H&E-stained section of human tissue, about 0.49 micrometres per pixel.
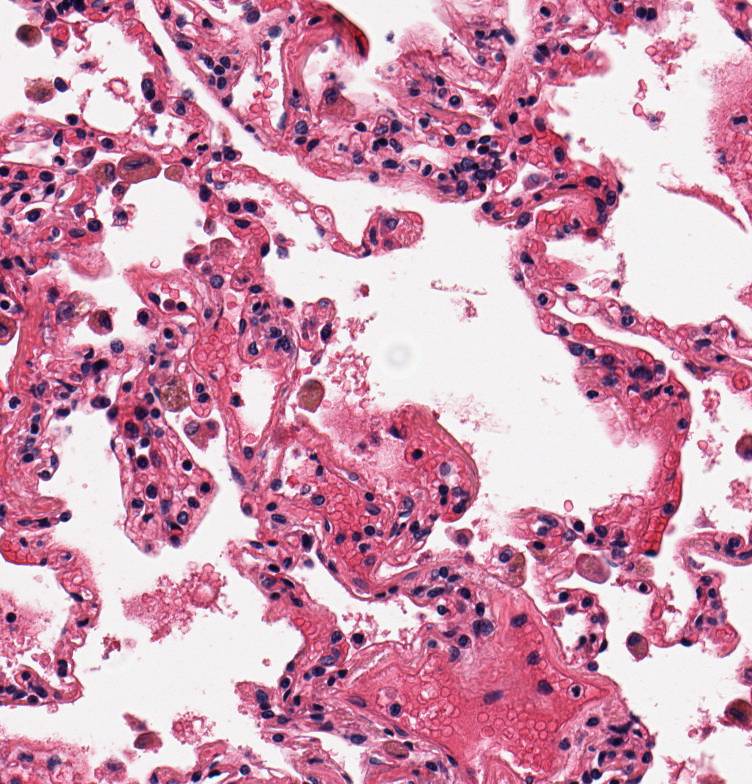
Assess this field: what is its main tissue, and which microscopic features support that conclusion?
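Alveolus it is: thin, branching pink septa make a network separating wide empty spaces.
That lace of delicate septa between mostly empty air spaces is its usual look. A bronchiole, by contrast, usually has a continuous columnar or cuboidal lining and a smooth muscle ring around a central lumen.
Rounded macrophages with brown granular cytoplasm lie free in the spaces and against the septa.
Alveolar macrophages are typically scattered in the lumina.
Some spaces, especially at lower left and the right edge, hold pale pink flocculent material, and there are no glands or tubules.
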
